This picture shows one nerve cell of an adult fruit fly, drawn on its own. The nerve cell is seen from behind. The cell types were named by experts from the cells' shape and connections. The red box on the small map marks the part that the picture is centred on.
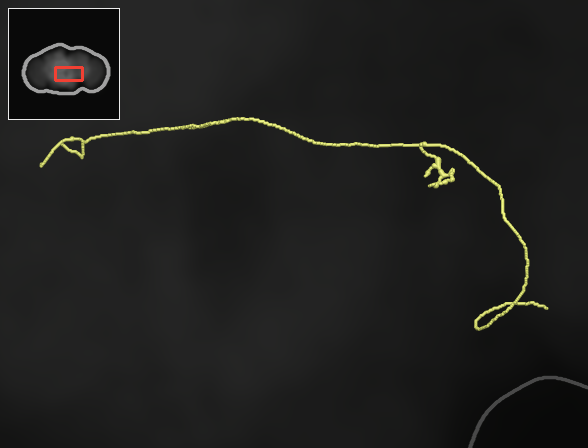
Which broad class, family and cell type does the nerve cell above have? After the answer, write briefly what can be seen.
This is a sensory neuron entering the brain. The name of its family is class olfactory. Its cell type is ORN_DL1. No cell body is drawn. There are a dozen or fewer branch ends.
